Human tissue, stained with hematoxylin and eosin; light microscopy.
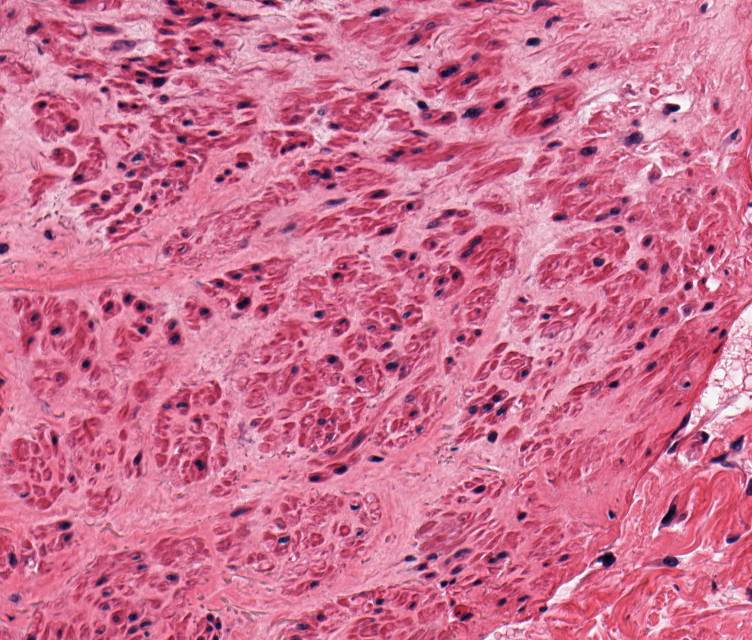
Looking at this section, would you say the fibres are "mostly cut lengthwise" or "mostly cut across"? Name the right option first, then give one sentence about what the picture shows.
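Mostly cut across. Most of the muscle cells are cut across, giving rounded or polygonal profiles rather than long fibres.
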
